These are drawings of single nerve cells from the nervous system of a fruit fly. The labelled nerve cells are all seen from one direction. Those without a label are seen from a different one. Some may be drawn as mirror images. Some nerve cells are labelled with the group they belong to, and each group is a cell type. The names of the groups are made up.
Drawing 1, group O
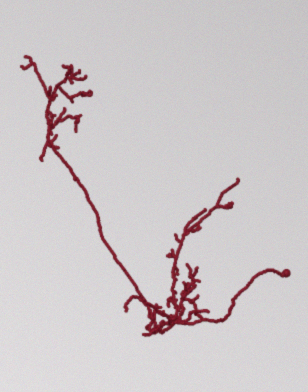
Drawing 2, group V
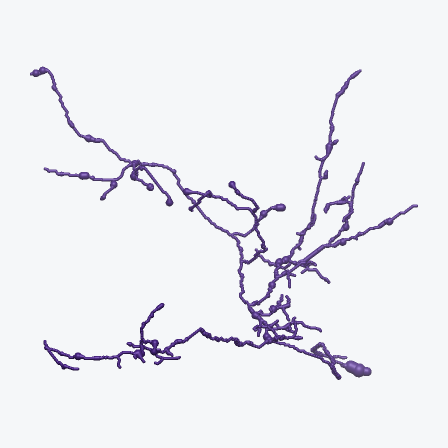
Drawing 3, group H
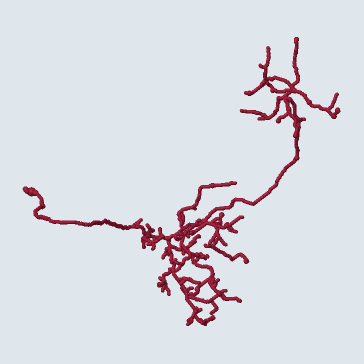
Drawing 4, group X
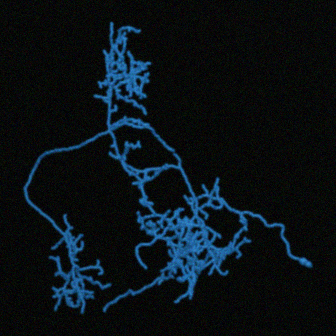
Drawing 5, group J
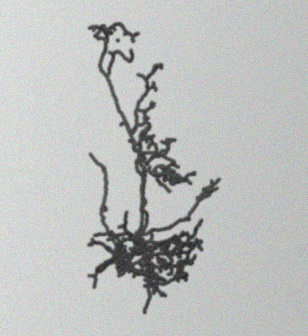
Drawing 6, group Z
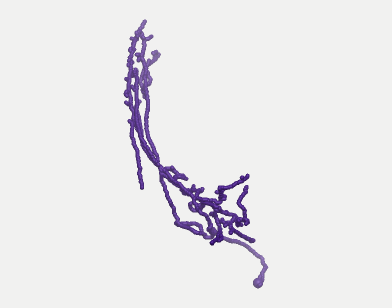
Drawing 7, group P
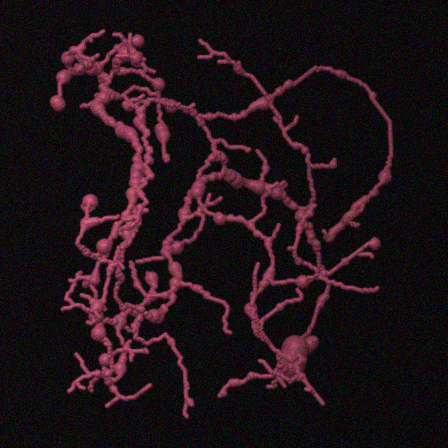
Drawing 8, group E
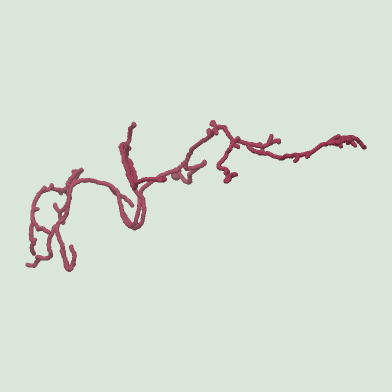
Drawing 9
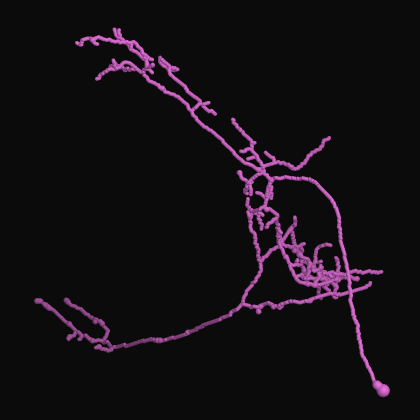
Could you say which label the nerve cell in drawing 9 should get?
group V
